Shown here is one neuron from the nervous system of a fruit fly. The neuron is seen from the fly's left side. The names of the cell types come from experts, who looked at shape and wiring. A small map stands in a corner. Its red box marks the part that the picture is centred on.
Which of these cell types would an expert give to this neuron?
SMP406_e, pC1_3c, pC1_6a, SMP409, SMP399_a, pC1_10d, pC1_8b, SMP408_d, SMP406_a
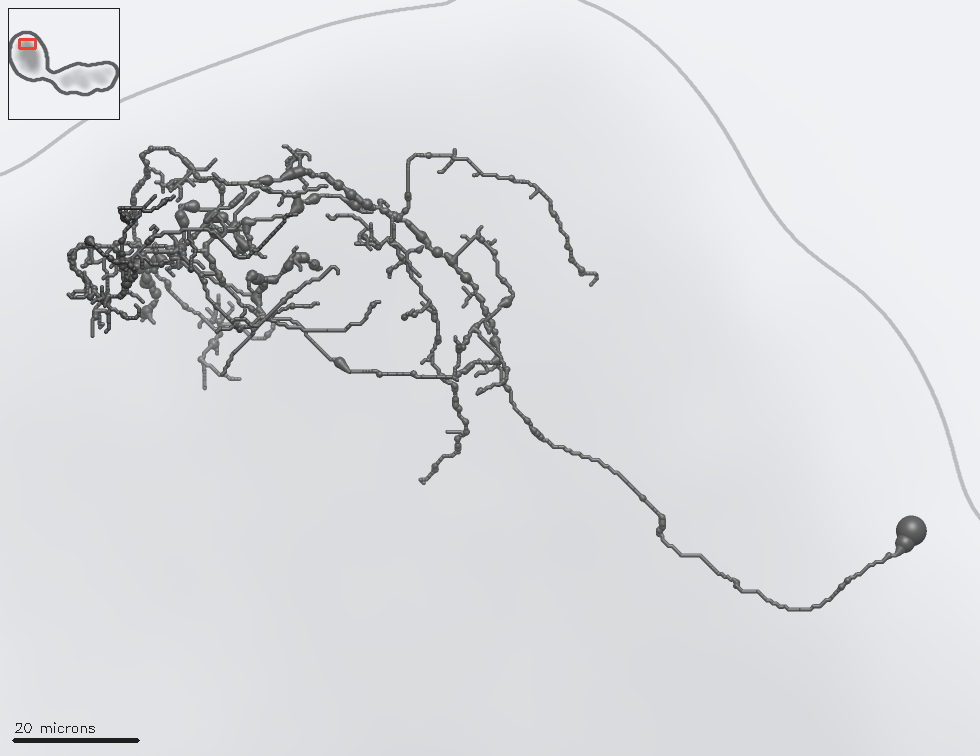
SMP406_a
